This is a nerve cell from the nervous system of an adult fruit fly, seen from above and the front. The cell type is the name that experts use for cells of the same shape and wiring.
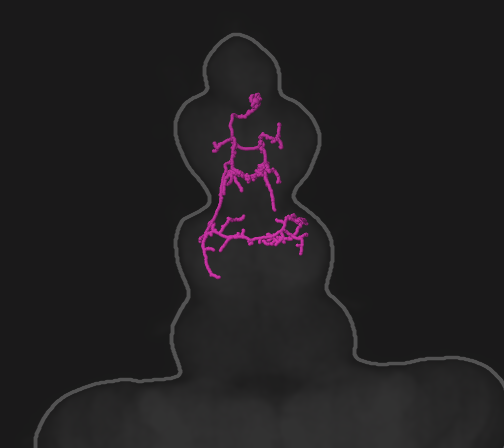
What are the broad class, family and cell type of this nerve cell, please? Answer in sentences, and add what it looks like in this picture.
Its broad class is nerve-cord intrinsic neuron. Its family is hemilineage 19B. The cell type is IN19B002. As drawn here it is taller than it is wide.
